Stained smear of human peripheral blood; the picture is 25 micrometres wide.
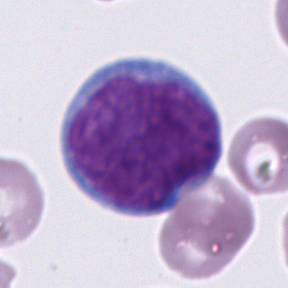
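Myeloblast, centre of field, stained peripheral blood smear. Outline round and smooth. Nucleus roughly round, not lobed. Cytoplasm blue, no vacuoles seen.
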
